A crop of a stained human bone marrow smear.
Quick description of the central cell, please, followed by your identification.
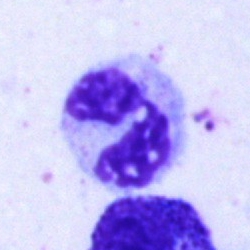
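A round, smooth outline encloses a nucleus shaped as a thick curved band that bends around the cell, with two broad portions, at upper left and lower right. Its chromatin is dark purple, coarsely clumped, with small pale gaps. This is a segmented neutrophil.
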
